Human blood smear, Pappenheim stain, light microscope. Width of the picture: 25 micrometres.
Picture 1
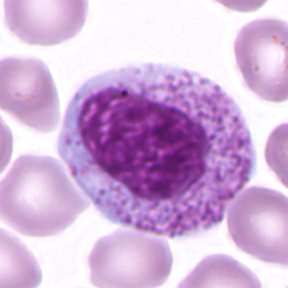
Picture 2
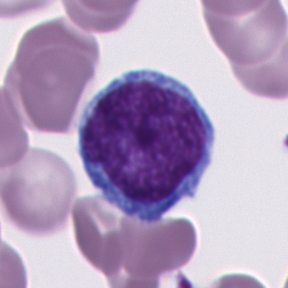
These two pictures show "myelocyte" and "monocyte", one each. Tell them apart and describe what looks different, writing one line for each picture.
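Picture 1 shows a myelocyte: Many small purple granules are scattered through the cytoplasm.
Picture 2 shows a monocyte: No granules are visible in the cytoplasm.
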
